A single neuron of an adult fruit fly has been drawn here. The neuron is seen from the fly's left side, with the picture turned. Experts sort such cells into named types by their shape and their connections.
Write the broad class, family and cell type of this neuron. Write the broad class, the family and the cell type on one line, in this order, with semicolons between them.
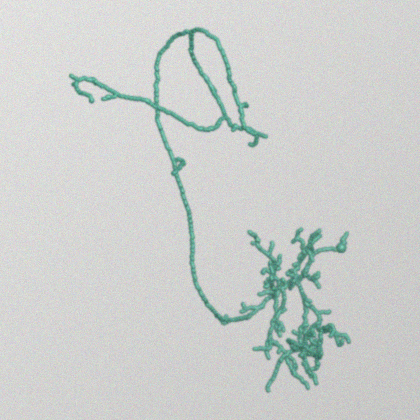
central-brain intrinsic neuron; hemilineage LHl2_dorsal; LHAD1c2b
